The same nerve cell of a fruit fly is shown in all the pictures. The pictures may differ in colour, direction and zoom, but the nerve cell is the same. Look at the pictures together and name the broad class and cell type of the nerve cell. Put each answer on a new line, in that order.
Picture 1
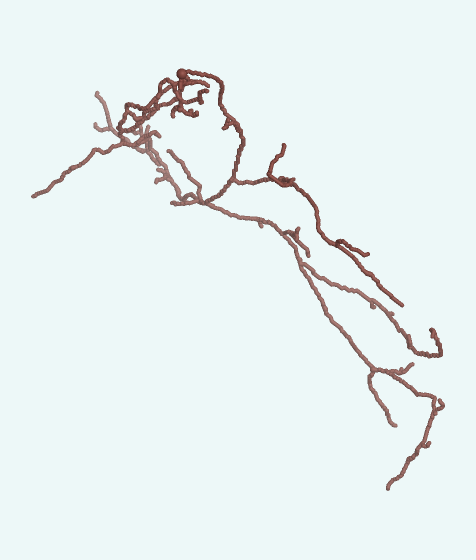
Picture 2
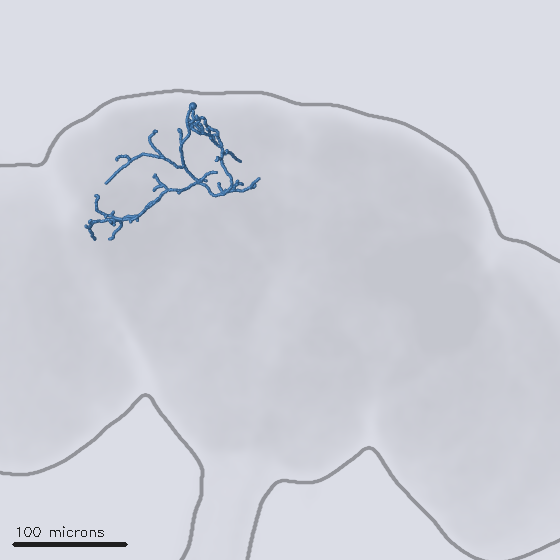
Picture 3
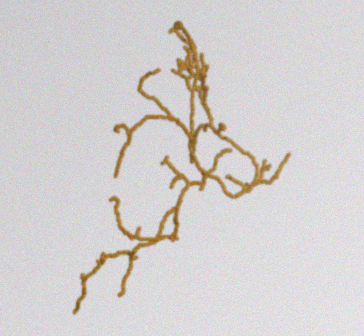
central-brain intrinsic neuron
CB3050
